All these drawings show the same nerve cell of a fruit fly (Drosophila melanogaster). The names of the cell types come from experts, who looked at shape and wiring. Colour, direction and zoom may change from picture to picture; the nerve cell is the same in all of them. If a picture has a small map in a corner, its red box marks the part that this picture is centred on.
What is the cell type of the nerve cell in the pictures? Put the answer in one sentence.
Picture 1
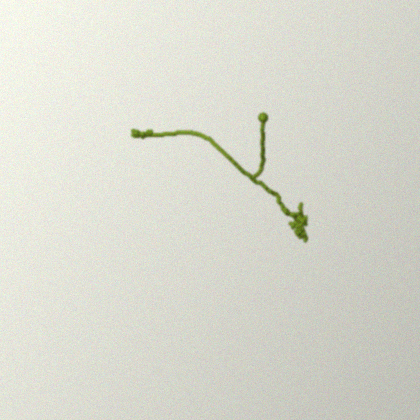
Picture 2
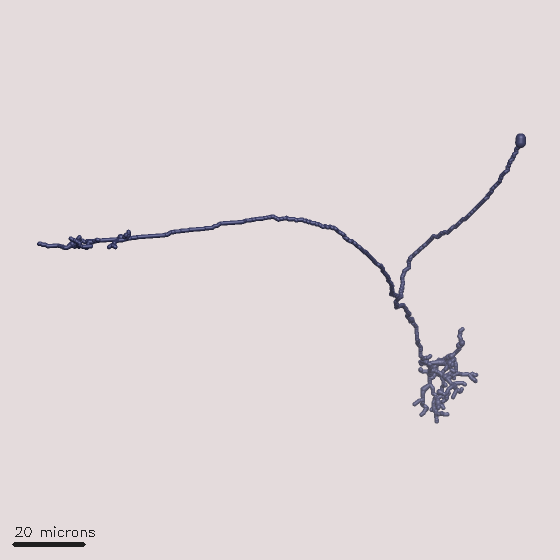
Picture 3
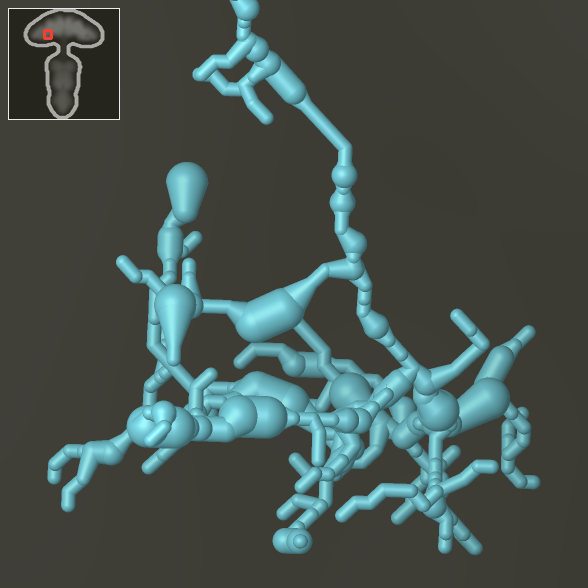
The cell type is LC10e.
